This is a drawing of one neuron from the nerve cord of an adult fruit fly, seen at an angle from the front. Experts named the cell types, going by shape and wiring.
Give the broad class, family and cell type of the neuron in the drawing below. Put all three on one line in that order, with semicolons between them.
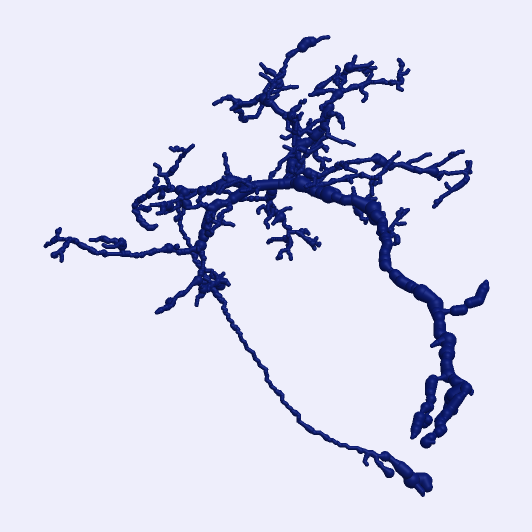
nerve-cord intrinsic neuron; hemilineage 06A; IN06A044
